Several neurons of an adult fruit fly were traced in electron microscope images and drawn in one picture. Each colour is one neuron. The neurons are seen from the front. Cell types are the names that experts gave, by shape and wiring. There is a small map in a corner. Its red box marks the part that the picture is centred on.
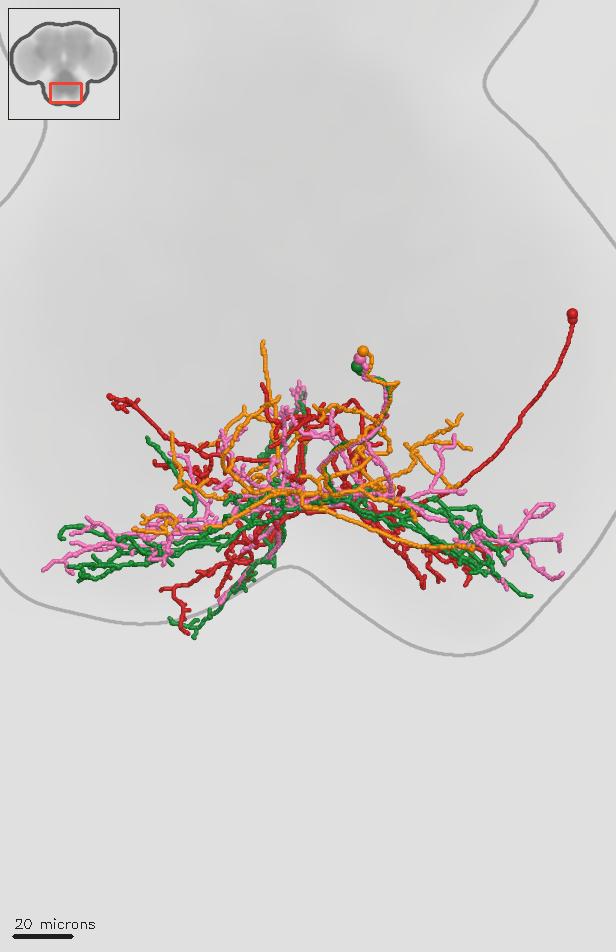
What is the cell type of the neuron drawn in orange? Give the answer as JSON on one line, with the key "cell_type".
{"cell_type": "IN09B050"}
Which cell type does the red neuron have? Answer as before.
{"cell_type": "IN09B049"}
